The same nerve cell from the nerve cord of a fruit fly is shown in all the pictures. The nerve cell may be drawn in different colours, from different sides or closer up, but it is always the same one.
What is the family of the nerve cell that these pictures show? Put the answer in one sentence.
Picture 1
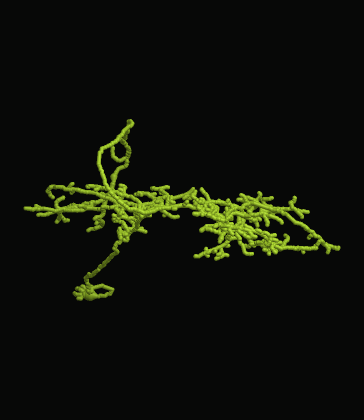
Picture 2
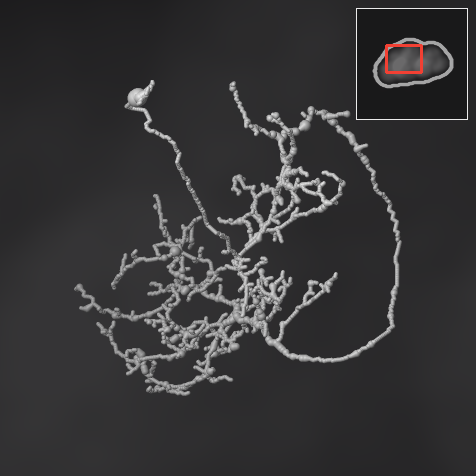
The family is hemilineage 02A.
